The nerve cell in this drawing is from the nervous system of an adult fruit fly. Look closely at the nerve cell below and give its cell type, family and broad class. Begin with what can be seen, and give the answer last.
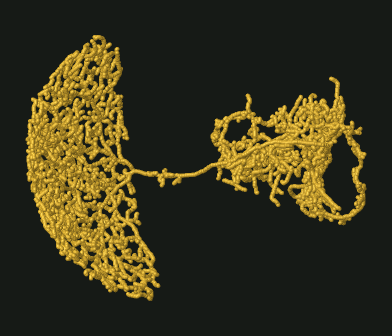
Dozens of branch ends can be seen. As drawn here it is wider than it is tall. The cell type is OA-AL2i4. Its family is OA. Its broad class is visual centrifugal neuron.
